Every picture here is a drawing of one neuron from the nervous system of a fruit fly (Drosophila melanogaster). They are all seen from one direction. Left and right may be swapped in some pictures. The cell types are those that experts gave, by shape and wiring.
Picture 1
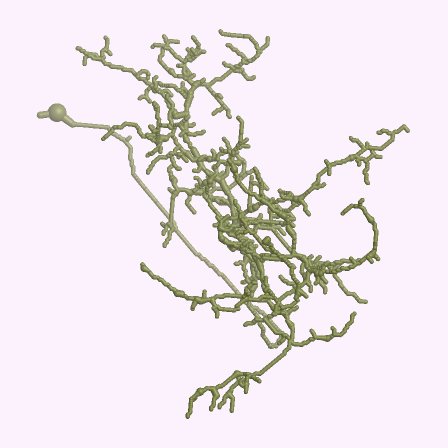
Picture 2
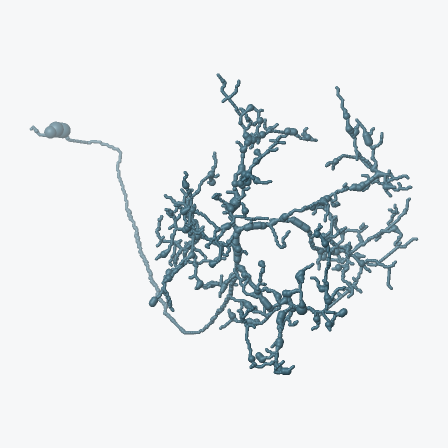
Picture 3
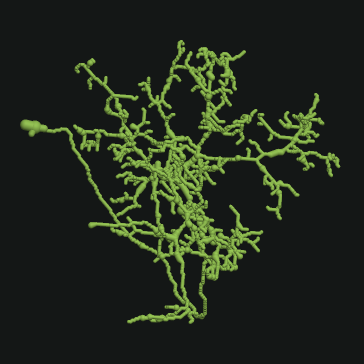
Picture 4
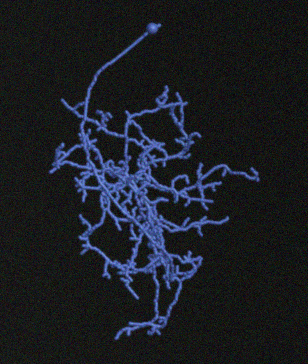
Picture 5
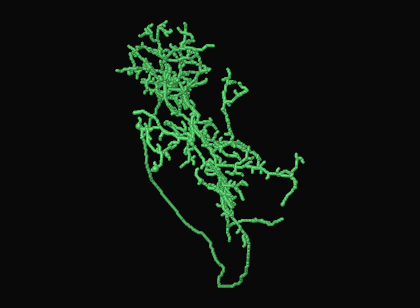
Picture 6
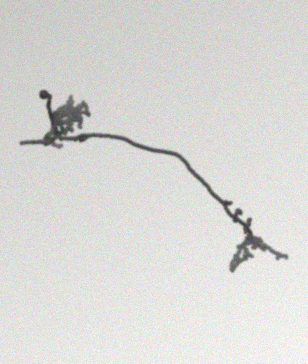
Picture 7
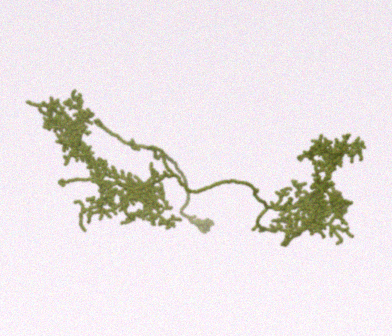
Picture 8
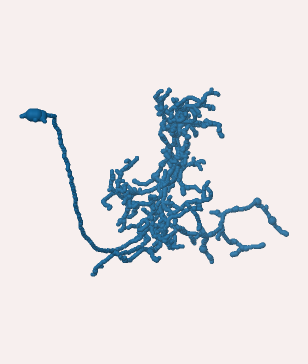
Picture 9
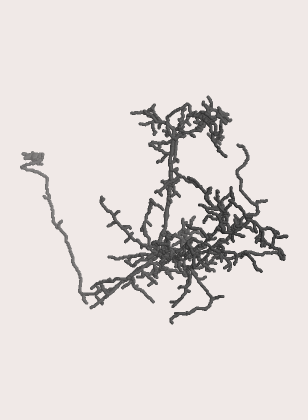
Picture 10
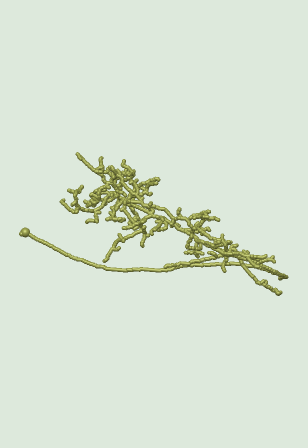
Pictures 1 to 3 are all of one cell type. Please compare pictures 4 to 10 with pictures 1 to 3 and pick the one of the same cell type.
4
